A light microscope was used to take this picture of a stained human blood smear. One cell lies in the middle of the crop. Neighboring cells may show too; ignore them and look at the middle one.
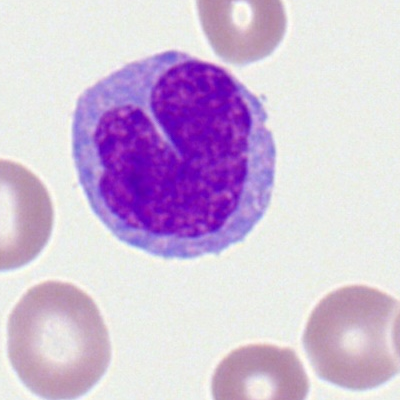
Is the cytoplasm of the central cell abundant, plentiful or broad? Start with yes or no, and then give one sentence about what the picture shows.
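No. The nucleus fills most of the cell.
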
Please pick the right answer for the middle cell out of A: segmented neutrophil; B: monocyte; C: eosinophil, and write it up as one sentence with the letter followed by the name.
The best answer is option B, since the cell in the middle is a monocyte.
